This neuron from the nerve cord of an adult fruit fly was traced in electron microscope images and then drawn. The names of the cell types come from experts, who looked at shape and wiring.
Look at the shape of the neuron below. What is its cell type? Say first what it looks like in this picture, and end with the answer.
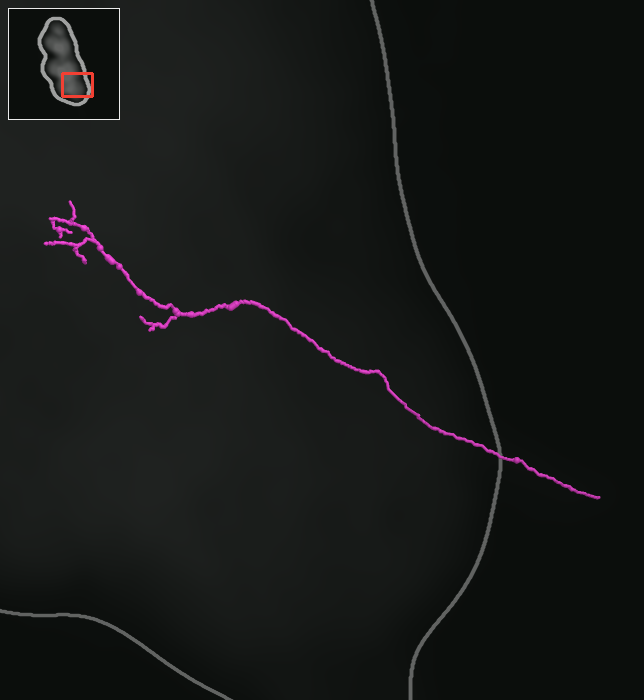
No cell body is drawn. There are a dozen or fewer branch ends. It is a sensory neuron entering the nerve cord. It is of cell type WG1.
